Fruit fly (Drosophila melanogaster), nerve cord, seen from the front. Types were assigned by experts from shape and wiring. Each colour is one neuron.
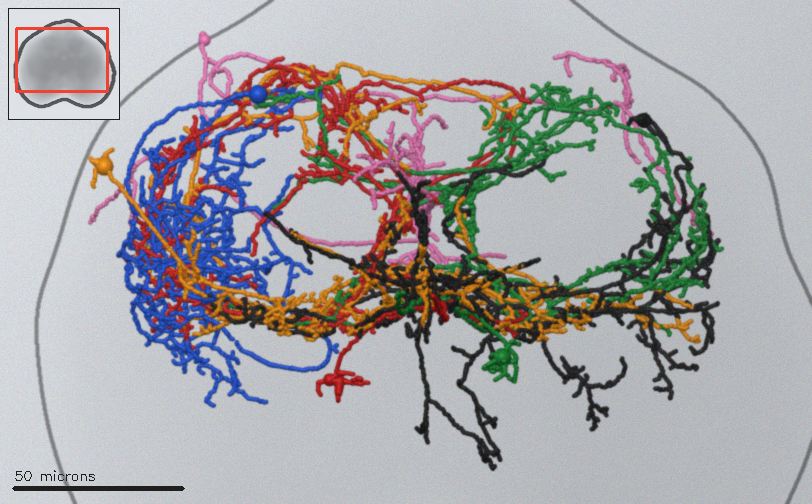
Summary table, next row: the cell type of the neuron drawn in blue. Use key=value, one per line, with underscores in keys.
cell_type=IN17A055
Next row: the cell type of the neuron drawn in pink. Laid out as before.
cell_type=IN18B055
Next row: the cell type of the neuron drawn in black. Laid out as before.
cell_type=IN11A002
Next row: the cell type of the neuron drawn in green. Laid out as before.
cell_type=IN11A004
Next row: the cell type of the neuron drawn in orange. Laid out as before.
cell_type=IN11A006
